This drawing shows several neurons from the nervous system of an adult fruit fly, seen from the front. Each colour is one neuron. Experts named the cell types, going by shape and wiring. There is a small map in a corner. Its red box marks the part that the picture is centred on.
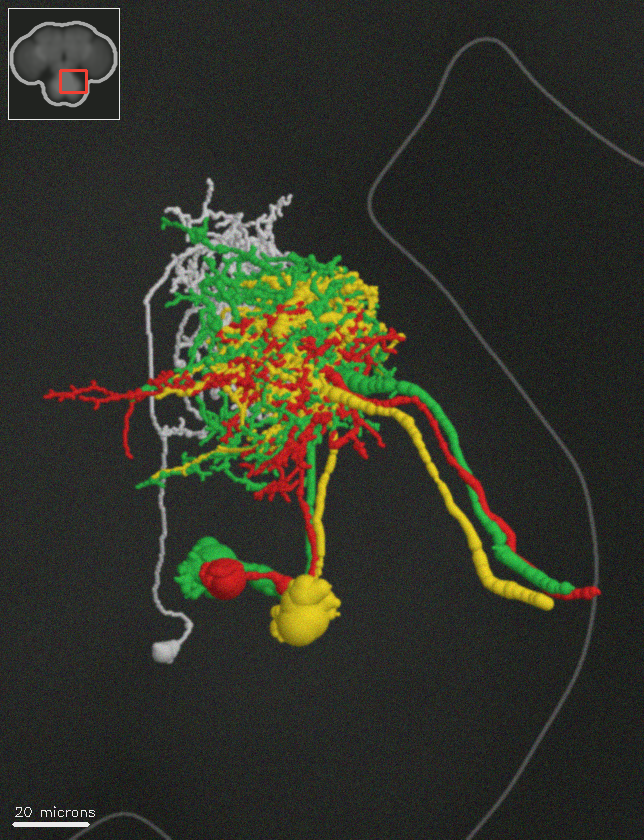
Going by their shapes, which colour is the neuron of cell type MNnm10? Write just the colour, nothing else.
yellow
